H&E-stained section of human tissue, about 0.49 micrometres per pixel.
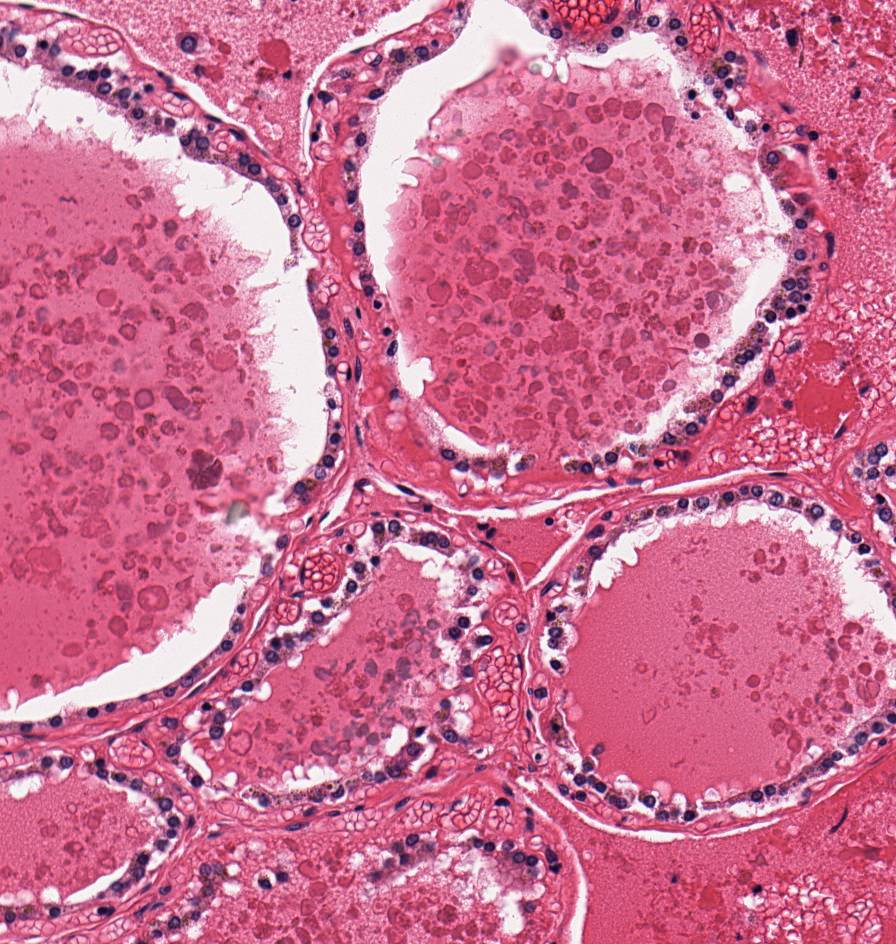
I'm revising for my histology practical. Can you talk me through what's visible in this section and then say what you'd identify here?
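Large rounded units fill the field, packed closely against one another and separated only by thin septa. Each is lined by a single layer of flattened to low cuboidal epithelial cells whose nuclei are small, round and dark-staining. Along the edges of the large units, white crescent-shaped clefts separate the luminal material from the lining. The tissue is thyroid.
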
